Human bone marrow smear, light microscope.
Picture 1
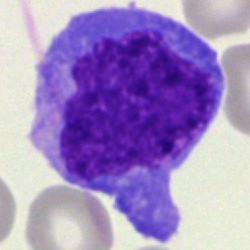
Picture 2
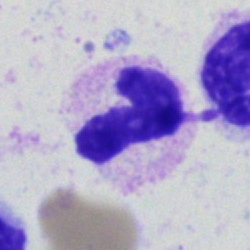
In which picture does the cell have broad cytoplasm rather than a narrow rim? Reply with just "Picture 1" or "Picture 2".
Picture 2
